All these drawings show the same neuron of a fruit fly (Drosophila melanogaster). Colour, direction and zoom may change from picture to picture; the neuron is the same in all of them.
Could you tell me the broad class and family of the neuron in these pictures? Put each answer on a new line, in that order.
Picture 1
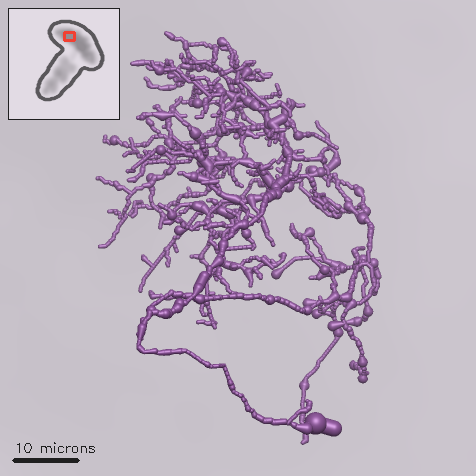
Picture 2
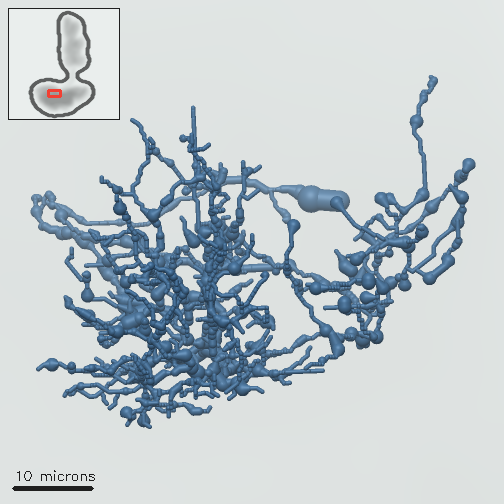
optic-lobe intrinsic neuron
Li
